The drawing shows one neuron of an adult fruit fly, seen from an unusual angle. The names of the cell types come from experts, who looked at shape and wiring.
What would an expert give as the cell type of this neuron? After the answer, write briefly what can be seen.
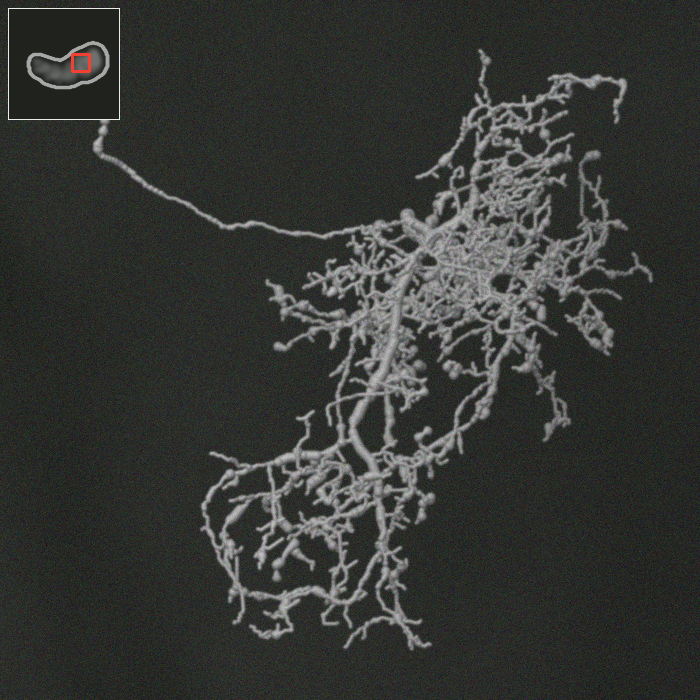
It is of cell type CL140. This is a central-brain intrinsic neuron. The picture shows more than a hundred branch ends. In this view it is about as wide as it is tall.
